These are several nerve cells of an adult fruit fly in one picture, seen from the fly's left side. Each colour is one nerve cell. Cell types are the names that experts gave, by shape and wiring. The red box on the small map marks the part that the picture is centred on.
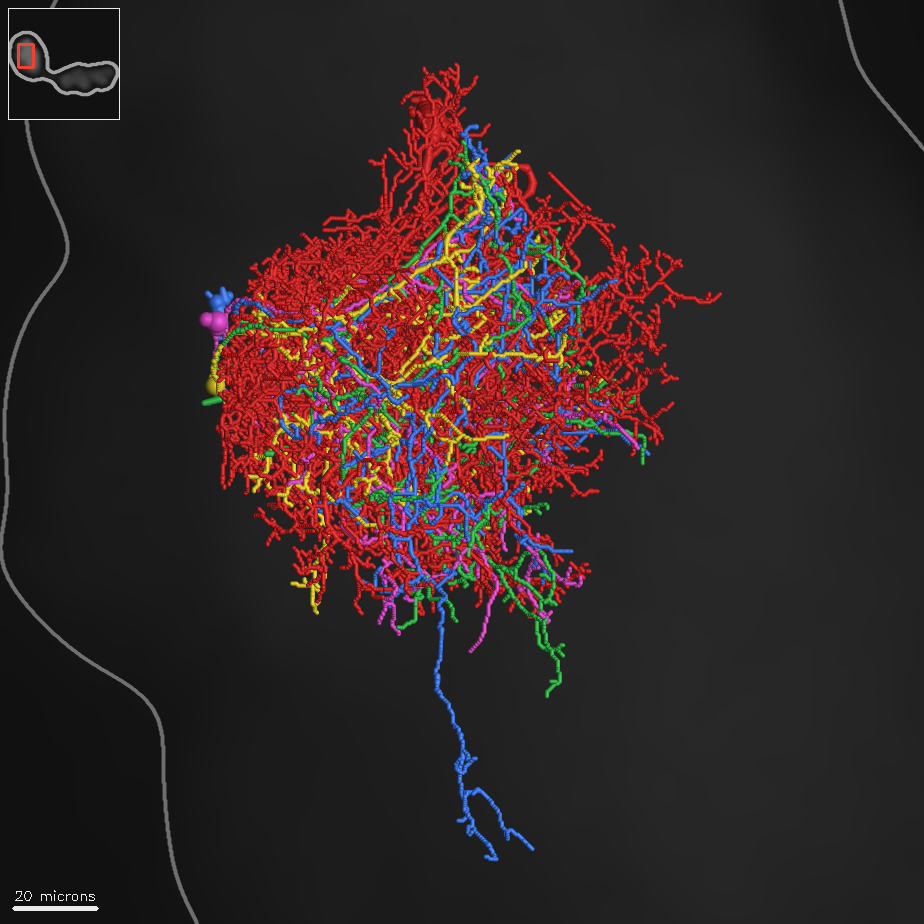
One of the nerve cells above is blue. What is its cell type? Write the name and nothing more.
AVLP299_b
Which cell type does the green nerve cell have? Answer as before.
AVLP300_b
